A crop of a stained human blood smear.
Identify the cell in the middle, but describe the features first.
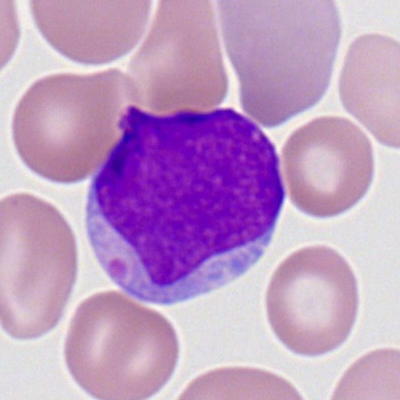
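Working through the cell in order, the nucleus comes first, filling most of it. The cytoplasm is pale blue and forms a thin rim, widest at the lower left. In the cytoplasm at the lower left lies a single small reddish-purple granule. This cell is a myeloblast.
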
